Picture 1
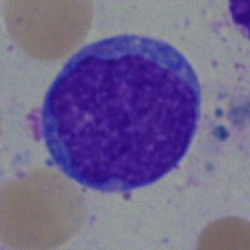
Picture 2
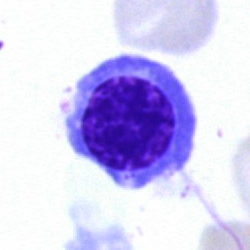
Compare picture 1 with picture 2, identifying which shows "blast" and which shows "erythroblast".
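Picture 1 shows the blast; picture 2 shows the erythroblast. The blast has a round, smooth outline, whereas the erythroblast is roughly round with a small bulge at its lower edge. In the blast the cytoplasm is a thin rim of deep blue, broadest along the upper right edge; in the erythroblast a moderate rim of blue cytoplasm surrounds the nucleus on all sides. The blast's chromatin is finely stippled and evenly spread through the nucleus. The erythroblast's cytoplasm shows neither granules nor vacuoles.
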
